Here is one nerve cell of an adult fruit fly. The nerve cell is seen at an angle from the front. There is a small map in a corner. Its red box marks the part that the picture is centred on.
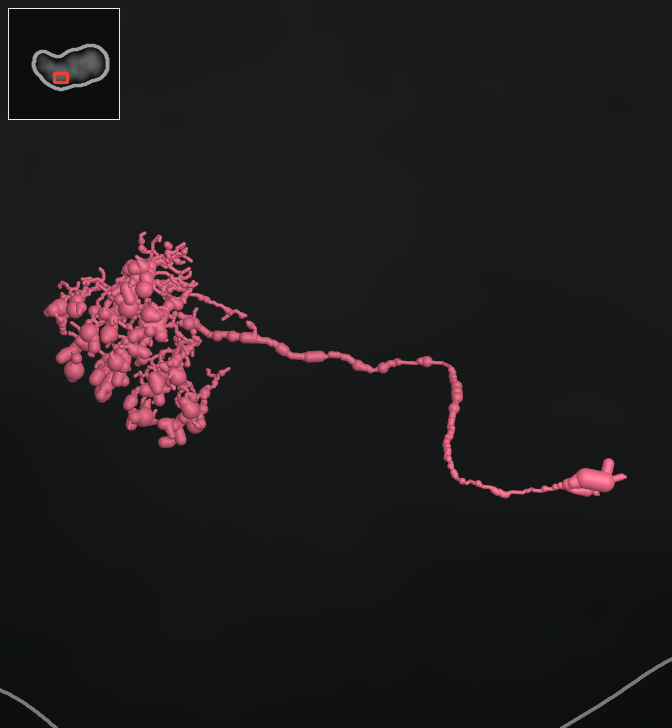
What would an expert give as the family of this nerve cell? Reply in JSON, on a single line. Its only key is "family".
{"family": "Dm"}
